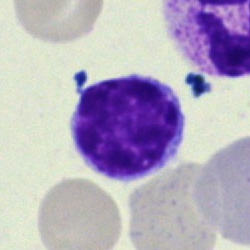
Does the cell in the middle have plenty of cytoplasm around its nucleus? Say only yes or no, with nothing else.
No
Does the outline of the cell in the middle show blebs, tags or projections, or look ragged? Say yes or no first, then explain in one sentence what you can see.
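No. The outline of the cell is round and smooth.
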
